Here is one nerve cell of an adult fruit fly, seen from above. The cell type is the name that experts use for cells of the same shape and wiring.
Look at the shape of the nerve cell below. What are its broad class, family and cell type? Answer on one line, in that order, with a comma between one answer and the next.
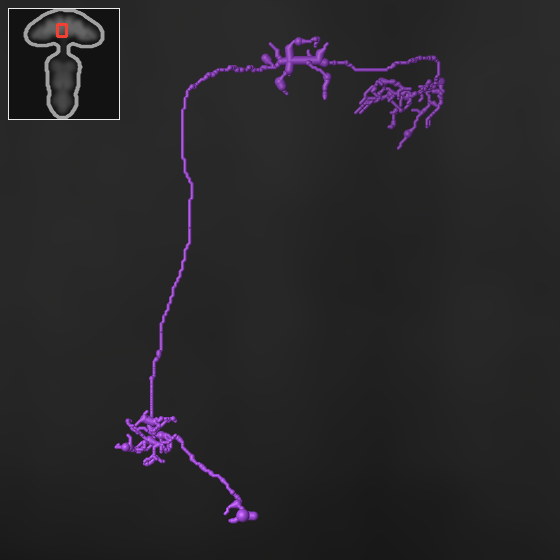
central-brain intrinsic neuron, class CX, PFNm_b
